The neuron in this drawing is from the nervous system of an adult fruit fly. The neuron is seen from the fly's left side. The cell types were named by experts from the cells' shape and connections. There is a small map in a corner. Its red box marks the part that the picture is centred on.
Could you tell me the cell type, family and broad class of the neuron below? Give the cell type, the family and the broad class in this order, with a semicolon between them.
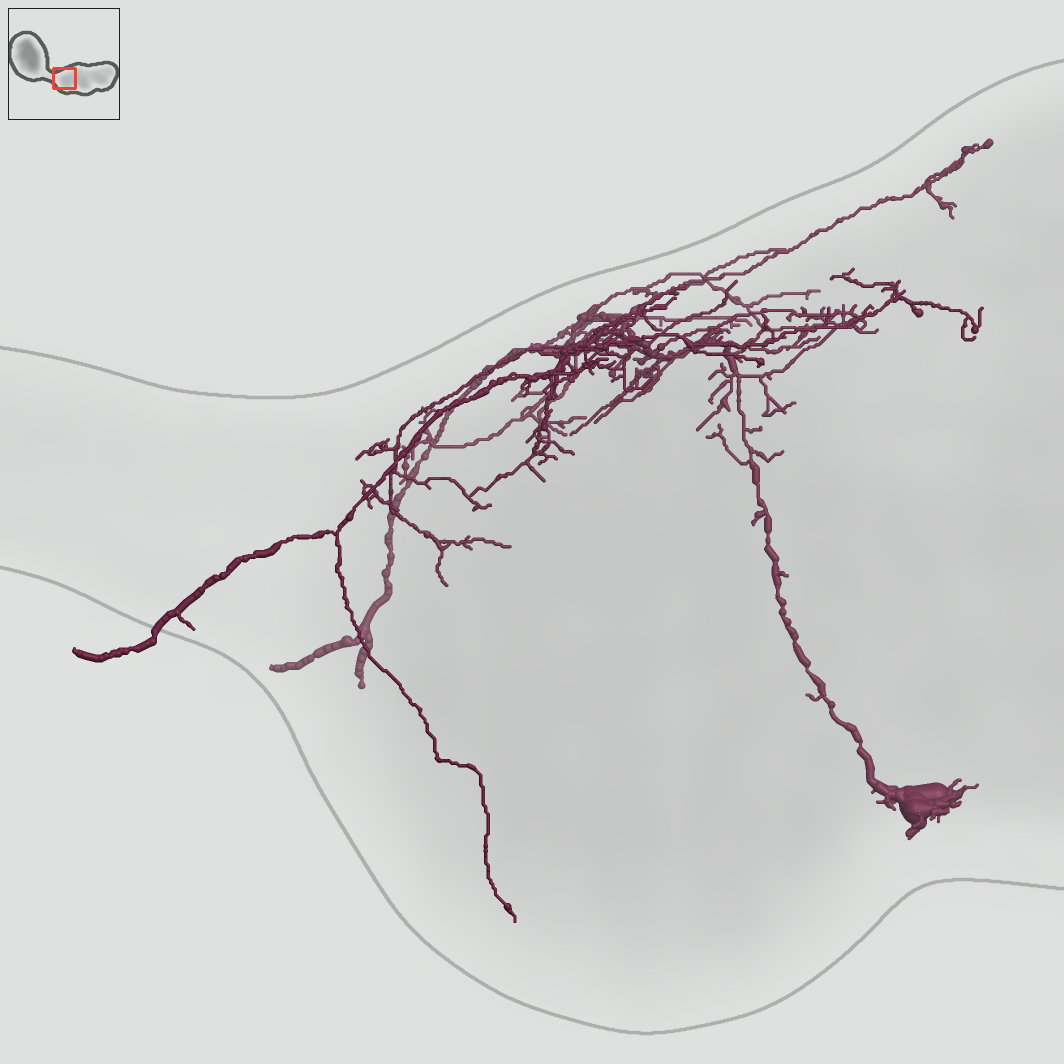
EN00B015; hemilineage 00B; efferent neuron of the nerve cord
